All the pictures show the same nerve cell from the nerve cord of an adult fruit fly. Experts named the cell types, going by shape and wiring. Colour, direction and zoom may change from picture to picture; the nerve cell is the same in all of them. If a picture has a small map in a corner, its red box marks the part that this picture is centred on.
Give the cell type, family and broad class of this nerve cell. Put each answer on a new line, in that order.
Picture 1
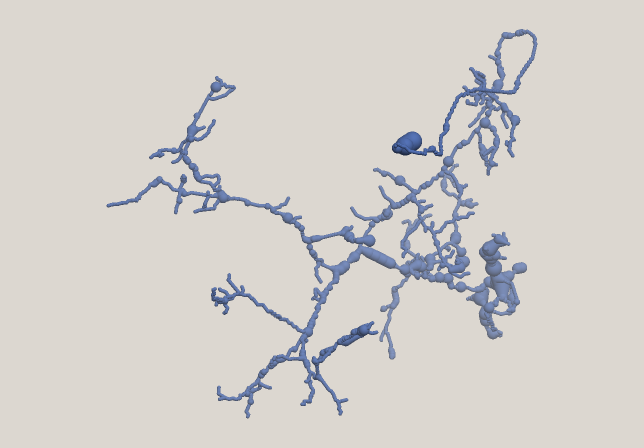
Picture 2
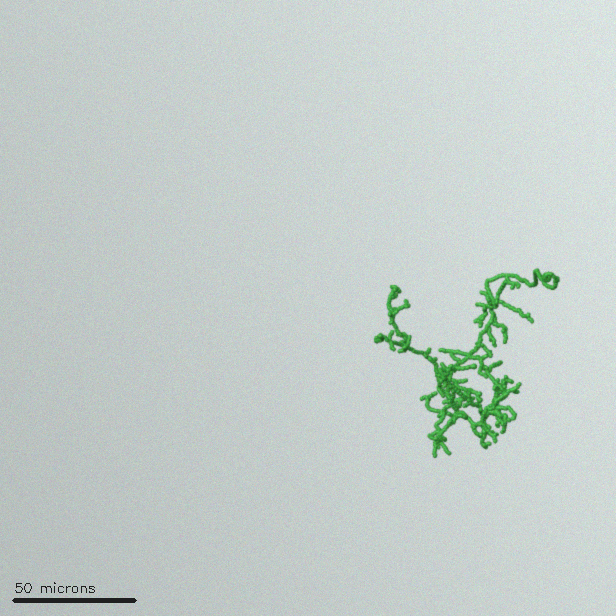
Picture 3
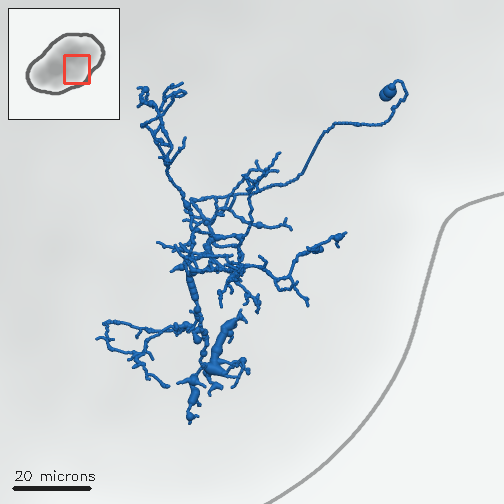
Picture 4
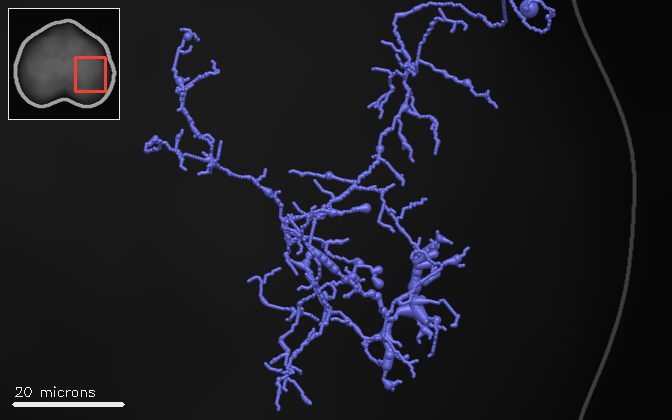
IN19A094
hemilineage 19A
nerve-cord intrinsic neuron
